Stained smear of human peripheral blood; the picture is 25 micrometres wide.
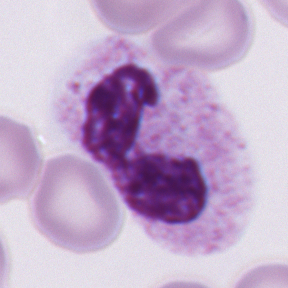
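Segmented neutrophil at the centre of the stained blood smear. Its nucleus forms two large lobes, one at upper left and one at lower right, joined by a broad band rather than a thin thread. The cytoplasm is abundant and pale pinkish, widest on the right side of the nucleus, with fine pink-red granules scattered evenly through it.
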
